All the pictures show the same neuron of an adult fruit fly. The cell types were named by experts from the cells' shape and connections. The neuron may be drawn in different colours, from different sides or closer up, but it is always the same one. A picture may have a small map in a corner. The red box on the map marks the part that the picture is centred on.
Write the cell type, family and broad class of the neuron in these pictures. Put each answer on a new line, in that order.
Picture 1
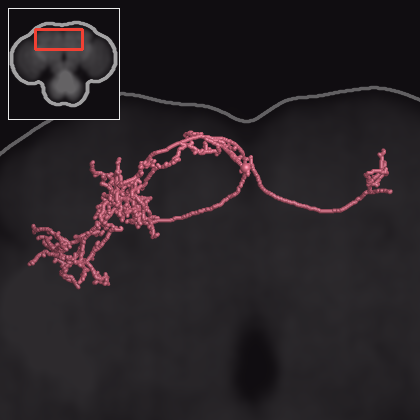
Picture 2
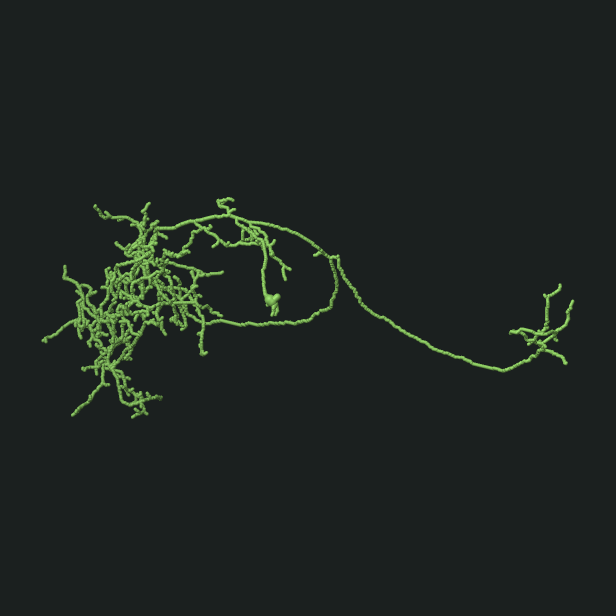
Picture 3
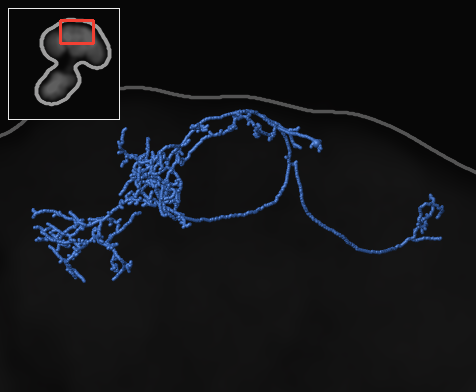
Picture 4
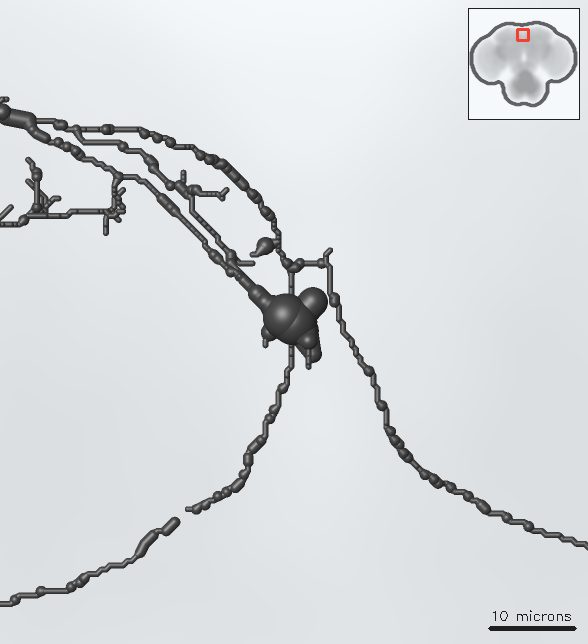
SIP100m
hemilineage SMPad1
central-brain intrinsic neuron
